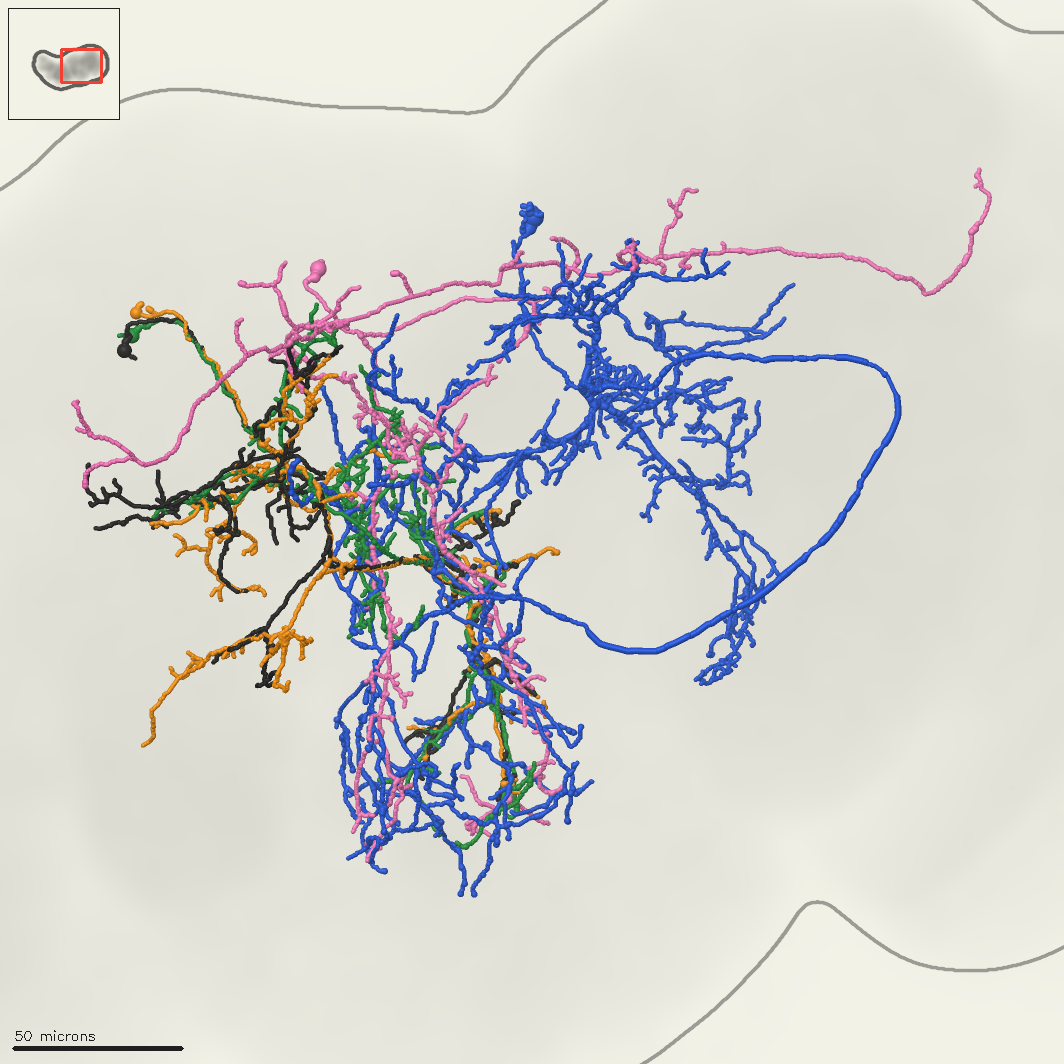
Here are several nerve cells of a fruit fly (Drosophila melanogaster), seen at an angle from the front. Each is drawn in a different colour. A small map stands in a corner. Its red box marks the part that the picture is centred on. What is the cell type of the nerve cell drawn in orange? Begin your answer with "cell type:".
cell type: PS260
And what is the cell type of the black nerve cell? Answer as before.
cell type: CB1787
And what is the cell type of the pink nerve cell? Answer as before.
cell type: CB1072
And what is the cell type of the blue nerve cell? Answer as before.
cell type: CL339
